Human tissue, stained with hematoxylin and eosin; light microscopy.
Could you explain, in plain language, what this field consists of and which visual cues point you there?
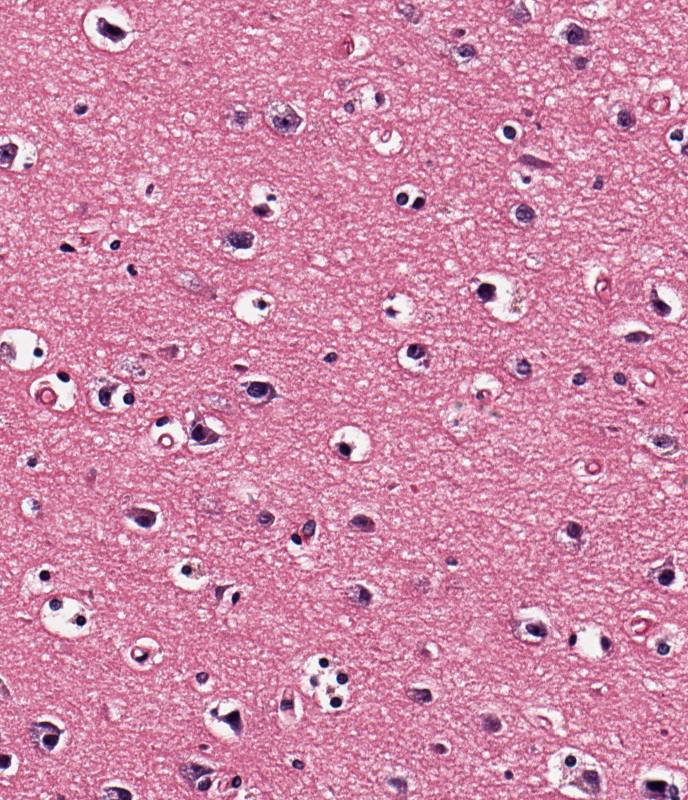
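Cerebral cortex, to my eye. Cells lie singly and in small groups across the whole field, with no glands, tubules or epithelium.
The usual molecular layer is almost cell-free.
The background is a pale pink, finely granular matrix with many tiny clear vacuoles.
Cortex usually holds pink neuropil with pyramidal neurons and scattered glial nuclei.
The larger cells have angular, triangular, dark bodies shrunken within clear spaces. Small round dark nuclei are common; several clear spaces hold two or more.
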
